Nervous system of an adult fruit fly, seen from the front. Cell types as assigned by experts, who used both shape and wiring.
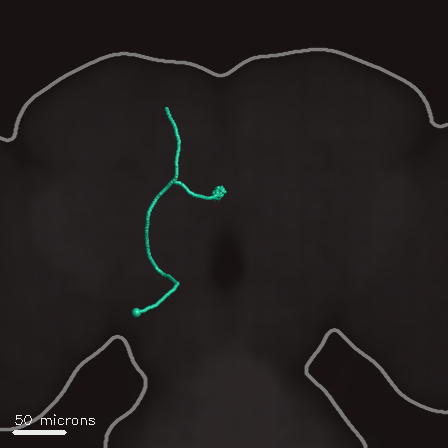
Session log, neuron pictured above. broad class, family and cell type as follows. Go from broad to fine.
central-brain intrinsic neuron; hemilineage LALv1_dorsal; SA1_c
